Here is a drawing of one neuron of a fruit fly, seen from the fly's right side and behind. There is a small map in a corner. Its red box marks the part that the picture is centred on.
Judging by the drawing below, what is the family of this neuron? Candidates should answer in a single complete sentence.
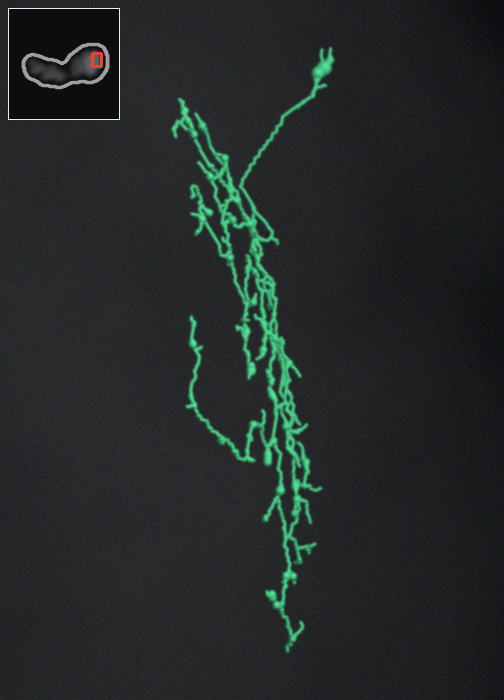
The neuron is counted in family Cm.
